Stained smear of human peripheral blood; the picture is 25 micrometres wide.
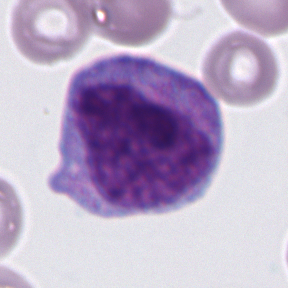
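Atypical promyelocyte in a slightly out-of-focus view, about 16 micrometres across. See how the outline is irregular, with a blunt bulge of cytoplasm at the lower left. Search the cytoplasm and you will find no large coarse granules and no clear vacuoles.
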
